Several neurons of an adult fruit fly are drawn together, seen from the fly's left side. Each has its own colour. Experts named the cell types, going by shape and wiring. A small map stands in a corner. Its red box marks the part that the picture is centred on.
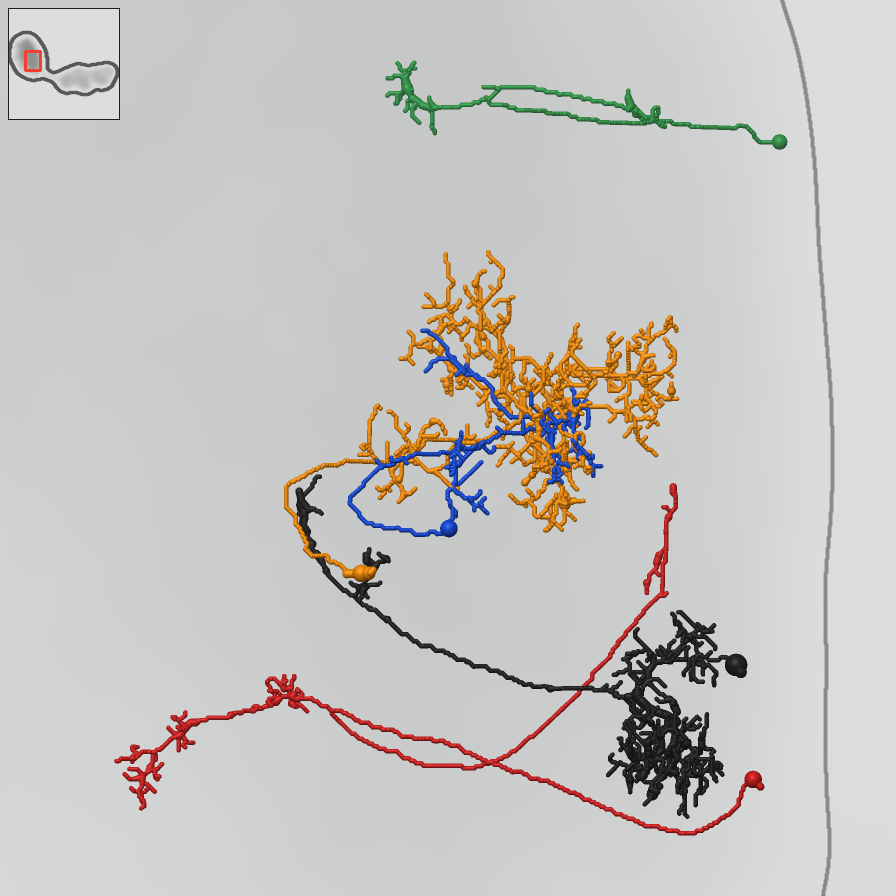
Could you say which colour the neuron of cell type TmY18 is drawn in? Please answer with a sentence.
The colour is blue.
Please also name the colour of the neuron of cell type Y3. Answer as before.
The colour is black.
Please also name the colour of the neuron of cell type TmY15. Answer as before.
The colour is orange.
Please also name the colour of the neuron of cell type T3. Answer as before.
The colour is green.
